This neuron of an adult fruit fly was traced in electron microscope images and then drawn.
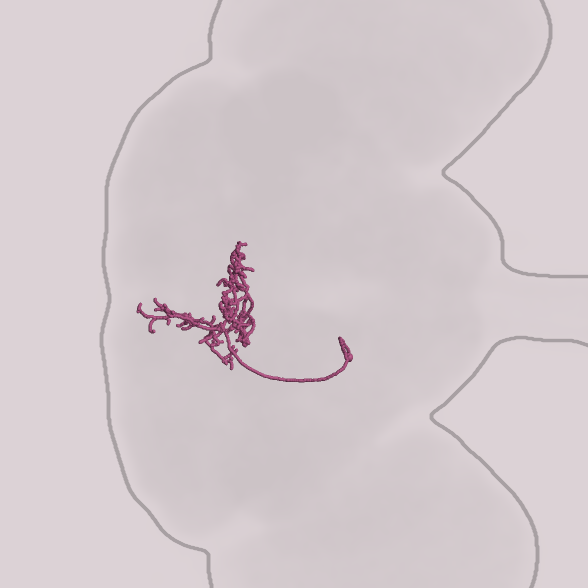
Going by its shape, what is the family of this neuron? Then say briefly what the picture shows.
Its family is hemilineage LALv1_dorsal. It is a central-brain intrinsic neuron. In this view it is wider than it is tall.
